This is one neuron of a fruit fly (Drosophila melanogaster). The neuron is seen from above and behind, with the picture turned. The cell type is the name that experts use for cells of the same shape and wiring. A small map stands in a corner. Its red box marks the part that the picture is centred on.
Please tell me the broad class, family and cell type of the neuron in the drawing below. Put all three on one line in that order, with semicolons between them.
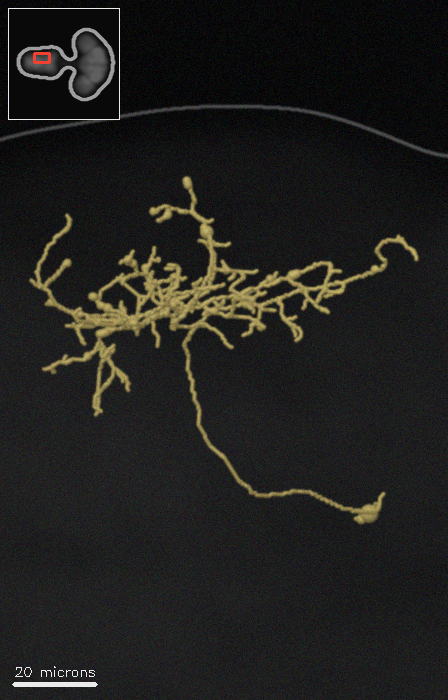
nerve-cord intrinsic neuron; hemilineage 14A; IN14A079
